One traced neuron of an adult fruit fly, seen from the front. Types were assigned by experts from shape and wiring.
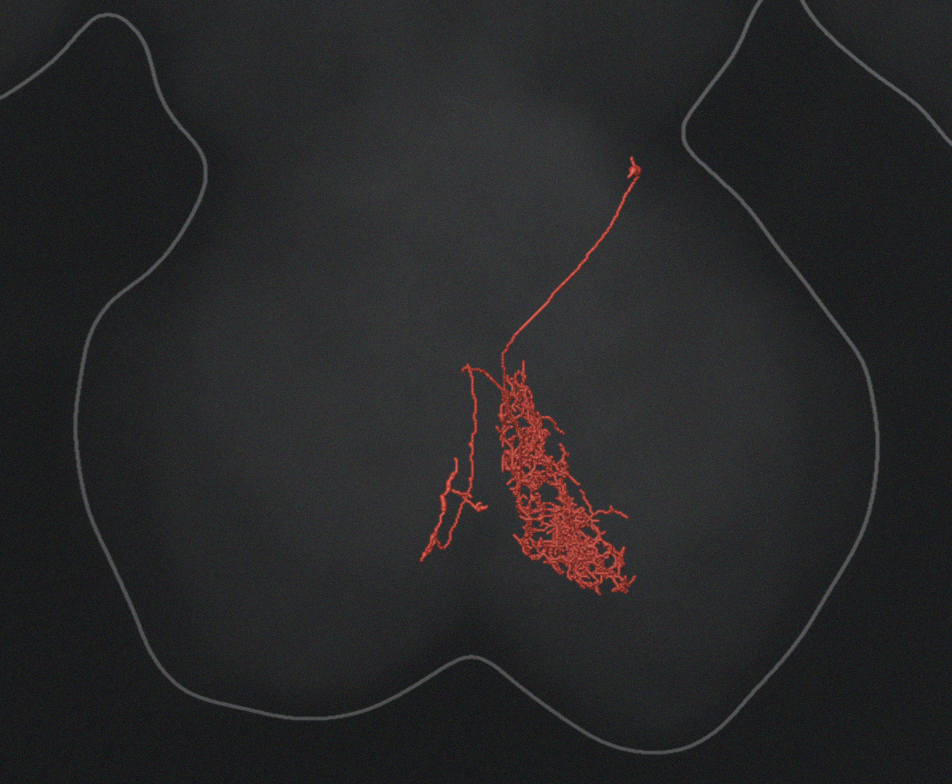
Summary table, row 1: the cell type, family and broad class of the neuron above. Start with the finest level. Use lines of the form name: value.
cell type: IN23B020
family: hemilineage 23B
broad class: nerve-cord intrinsic neuron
